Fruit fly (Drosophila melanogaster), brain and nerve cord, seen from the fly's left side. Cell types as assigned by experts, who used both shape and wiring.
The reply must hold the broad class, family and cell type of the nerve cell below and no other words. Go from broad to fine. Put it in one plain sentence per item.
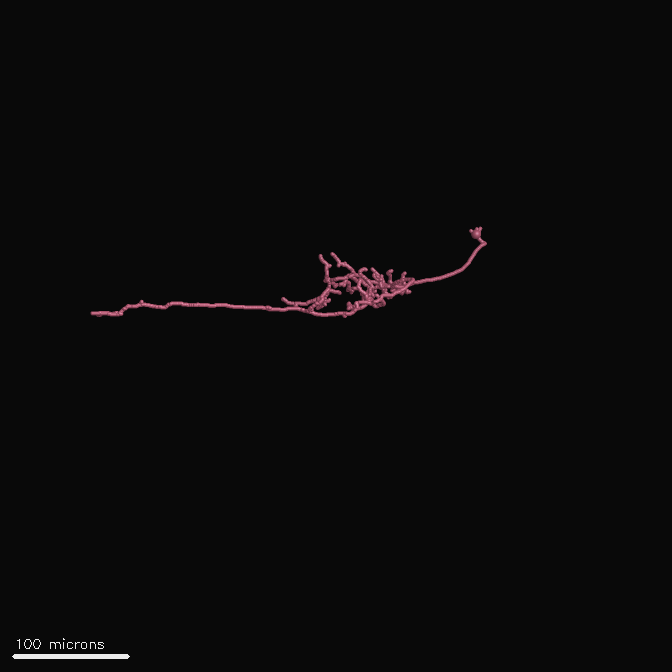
A nerve-cord intrinsic neuron of hemilineage 07B, type IN07B092_c.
